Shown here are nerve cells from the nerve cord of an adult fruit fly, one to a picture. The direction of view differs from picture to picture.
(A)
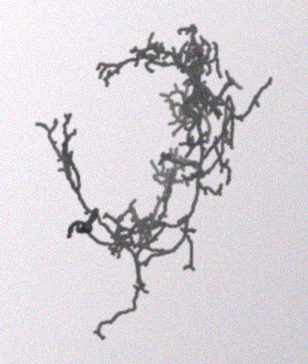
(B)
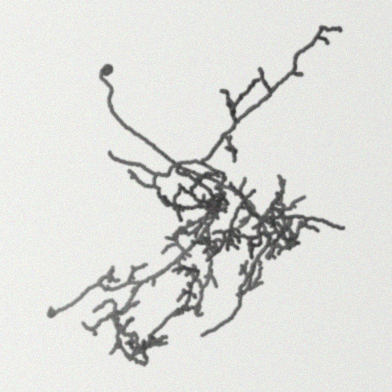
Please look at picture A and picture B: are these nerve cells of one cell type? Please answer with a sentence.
They are of different cell types.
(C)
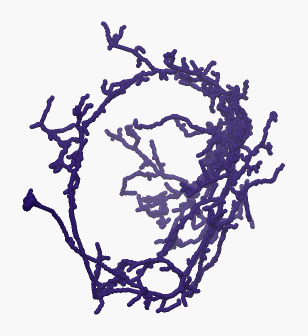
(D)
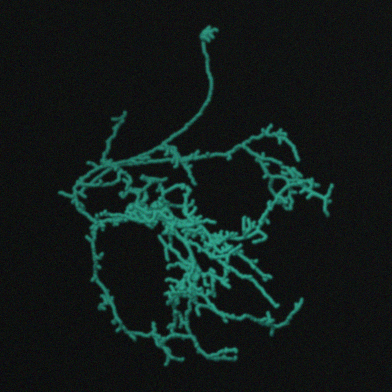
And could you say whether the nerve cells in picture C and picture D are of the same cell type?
They are of the same cell type.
